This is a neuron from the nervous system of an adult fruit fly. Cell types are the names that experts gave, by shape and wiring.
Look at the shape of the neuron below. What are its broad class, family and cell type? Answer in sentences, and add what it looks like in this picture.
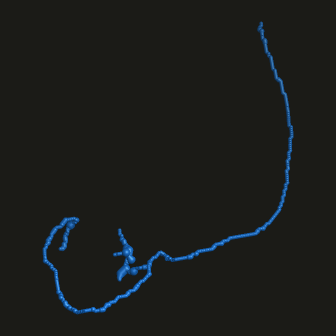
This is a sensory neuron entering the brain. The name of its family is class olfactory. It is of cell type ORN_DM1. No cell body is drawn. There are a dozen or fewer branch ends.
